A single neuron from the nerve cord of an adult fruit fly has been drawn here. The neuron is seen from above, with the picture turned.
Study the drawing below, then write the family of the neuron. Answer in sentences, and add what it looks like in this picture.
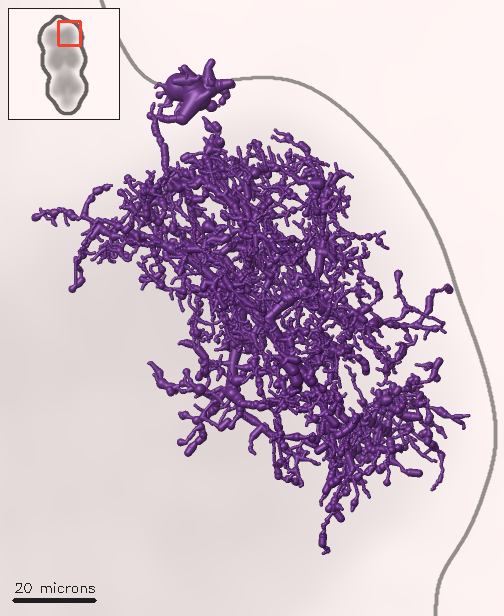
Its family is hemilineage 08A. Its broad class is nerve-cord intrinsic neuron. By the scale bar it is about 120 microns tall in this view. More than a hundred branch ends can be seen.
